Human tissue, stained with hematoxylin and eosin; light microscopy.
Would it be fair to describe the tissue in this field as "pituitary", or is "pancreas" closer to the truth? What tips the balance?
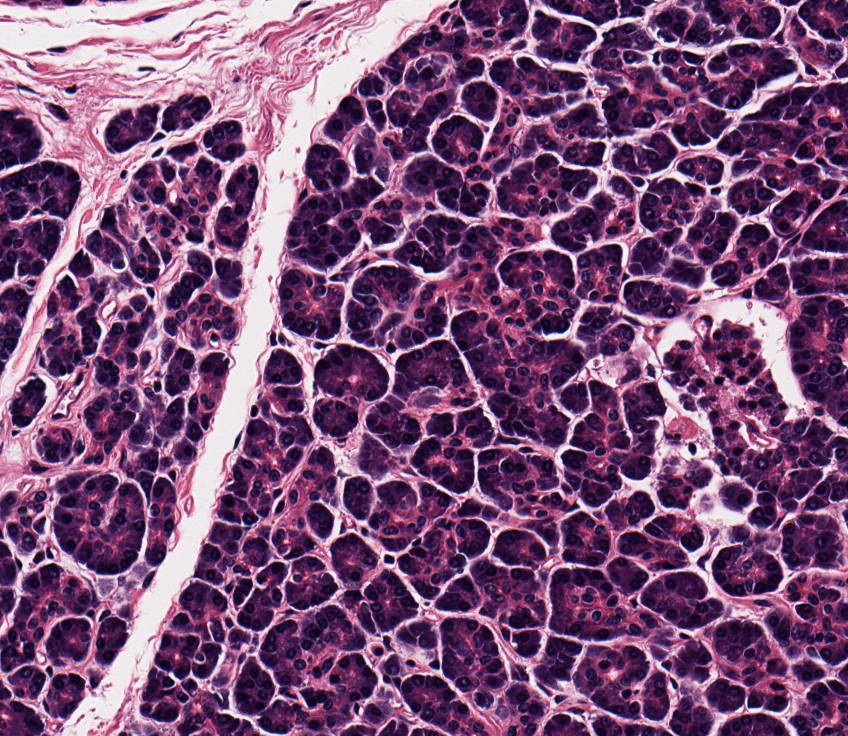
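Pancreas, not pituitary. Closely packed small rounded acini fill almost all of the field, grouped into lobules by thin septa. Each acinar cell has a round, dark nucleus lying toward its base. Their cytoplasm is deeply purple at the base and turns pinker toward the centre of the acinus. Within the lobules, only very thin strands of stroma separate neighbouring acini.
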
